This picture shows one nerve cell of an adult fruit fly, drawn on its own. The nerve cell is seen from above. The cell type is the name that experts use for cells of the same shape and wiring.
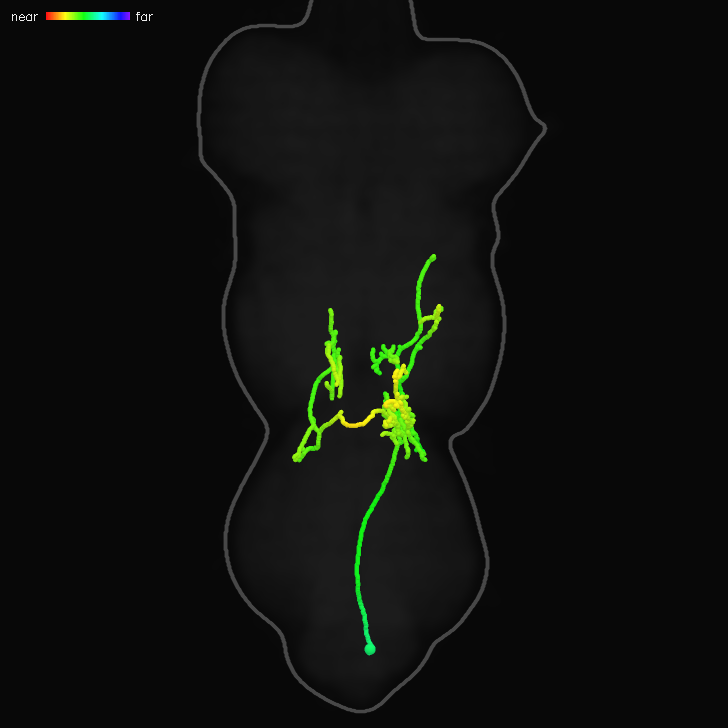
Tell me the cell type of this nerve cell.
IN06A038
